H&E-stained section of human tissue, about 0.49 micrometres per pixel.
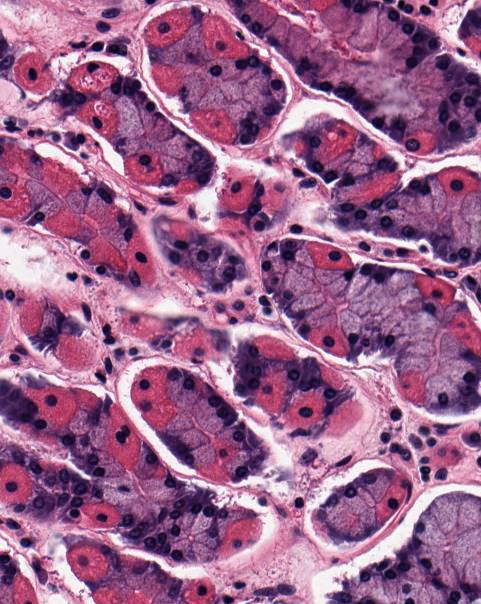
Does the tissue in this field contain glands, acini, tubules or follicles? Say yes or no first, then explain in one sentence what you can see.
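Yes. The whole field is filled with closely packed glands, cut mostly across or obliquely, divided by thin strands of pink connective tissue.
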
